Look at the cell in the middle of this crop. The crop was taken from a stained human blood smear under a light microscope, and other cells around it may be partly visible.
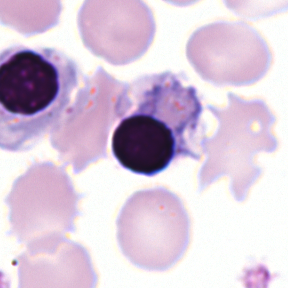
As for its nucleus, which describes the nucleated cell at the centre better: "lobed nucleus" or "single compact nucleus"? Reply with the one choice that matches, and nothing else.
Single compact nucleus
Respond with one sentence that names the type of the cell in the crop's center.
The middle position in this crop is taken by a normoblast.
